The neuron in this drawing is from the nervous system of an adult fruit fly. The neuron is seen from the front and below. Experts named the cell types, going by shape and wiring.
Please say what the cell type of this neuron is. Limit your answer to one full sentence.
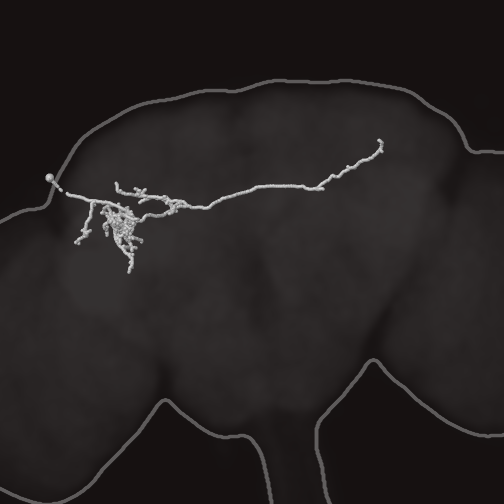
The cell type AVLP069_c includes this neuron.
